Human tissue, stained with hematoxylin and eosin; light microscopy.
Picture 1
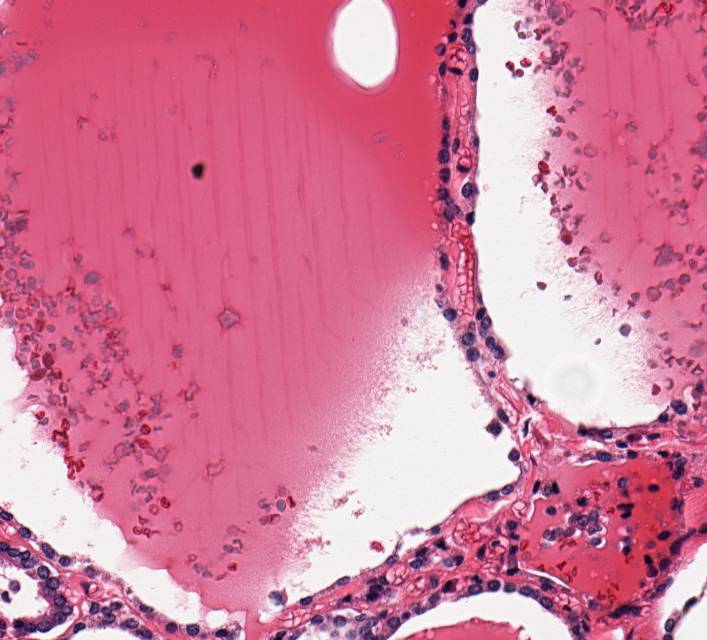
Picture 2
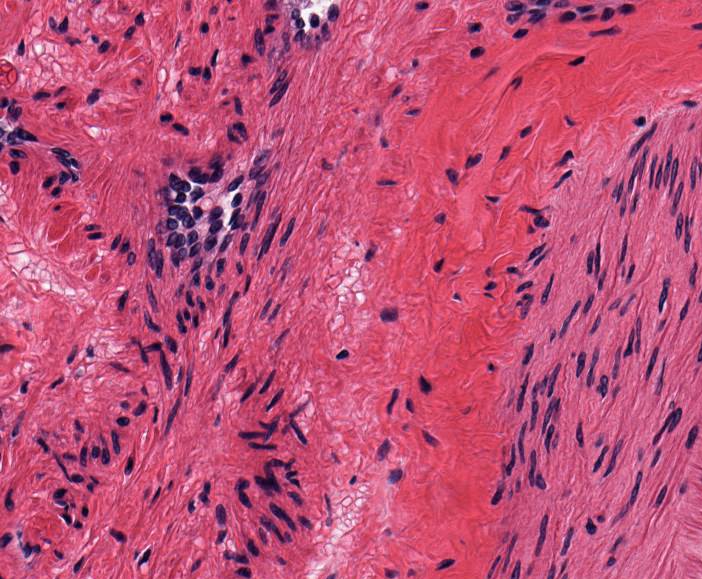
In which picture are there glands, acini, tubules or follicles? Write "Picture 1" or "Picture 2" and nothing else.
Picture 1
